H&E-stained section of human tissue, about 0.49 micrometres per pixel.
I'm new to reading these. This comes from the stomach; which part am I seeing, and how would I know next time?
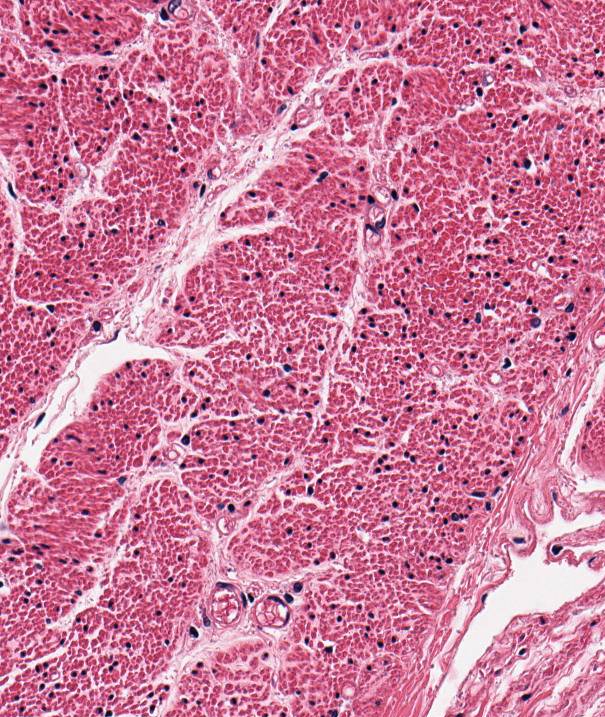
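I'd call this smooth muscle. The whole field is muscle in irregular bundles, with pale septa between them. Most cells are cut across, so I see a mosaic of small pink polygonal profiles.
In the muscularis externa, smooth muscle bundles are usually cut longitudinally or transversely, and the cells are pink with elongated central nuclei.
A septum near the bottom centre holds two small round vessels side by side, with distinct walls. No fat cells sit between the bundles.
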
